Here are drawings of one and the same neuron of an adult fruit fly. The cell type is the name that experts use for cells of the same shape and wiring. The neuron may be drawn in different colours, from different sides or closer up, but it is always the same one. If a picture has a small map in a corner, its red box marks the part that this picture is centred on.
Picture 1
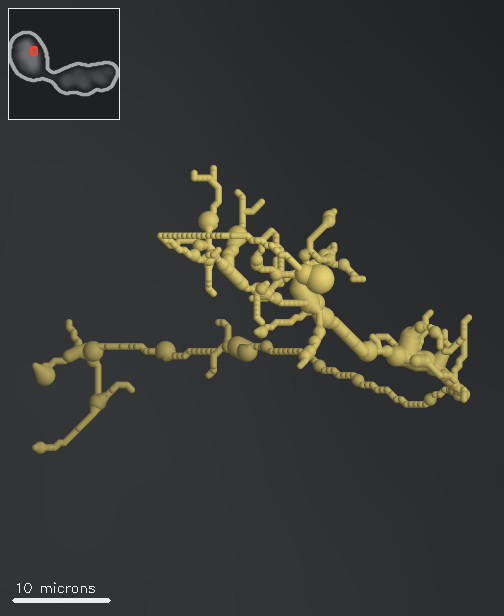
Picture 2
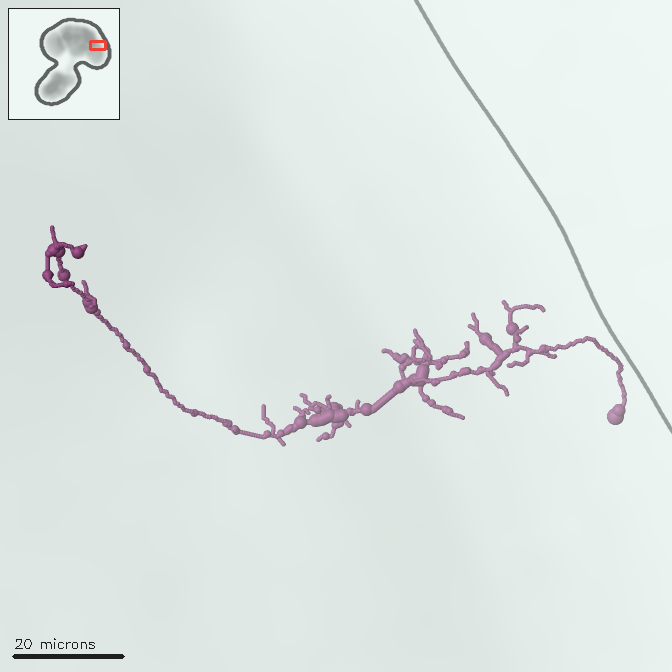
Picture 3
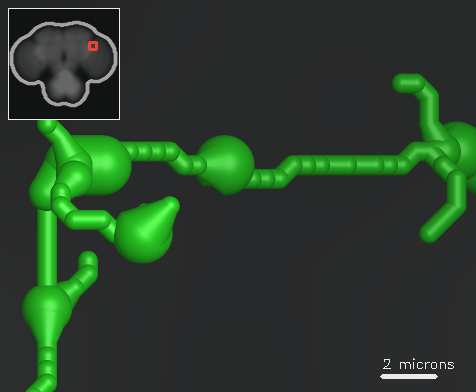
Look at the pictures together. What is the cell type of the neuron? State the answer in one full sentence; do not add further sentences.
In the scheme of cell types, this neuron is Tm12.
